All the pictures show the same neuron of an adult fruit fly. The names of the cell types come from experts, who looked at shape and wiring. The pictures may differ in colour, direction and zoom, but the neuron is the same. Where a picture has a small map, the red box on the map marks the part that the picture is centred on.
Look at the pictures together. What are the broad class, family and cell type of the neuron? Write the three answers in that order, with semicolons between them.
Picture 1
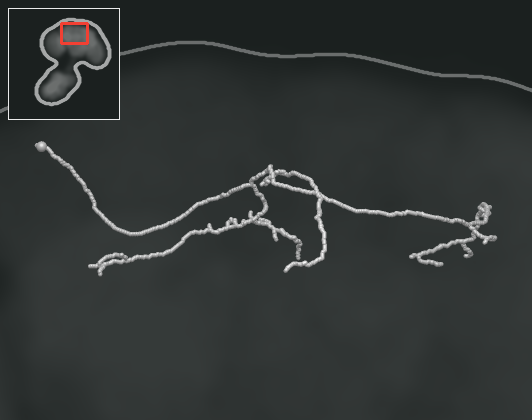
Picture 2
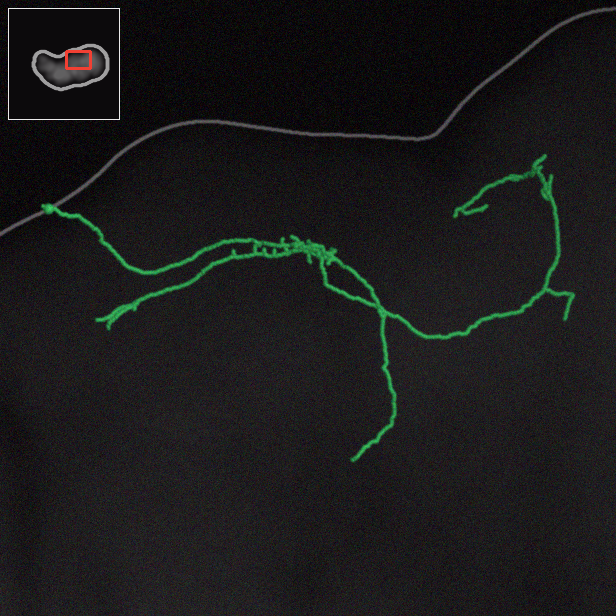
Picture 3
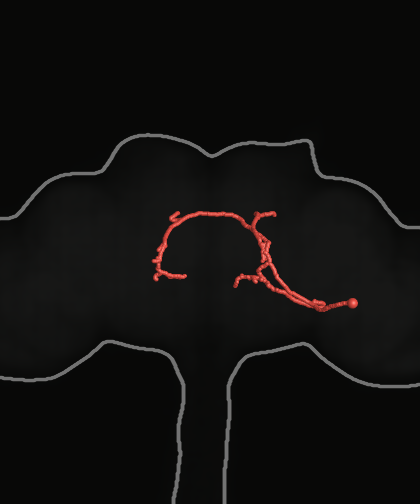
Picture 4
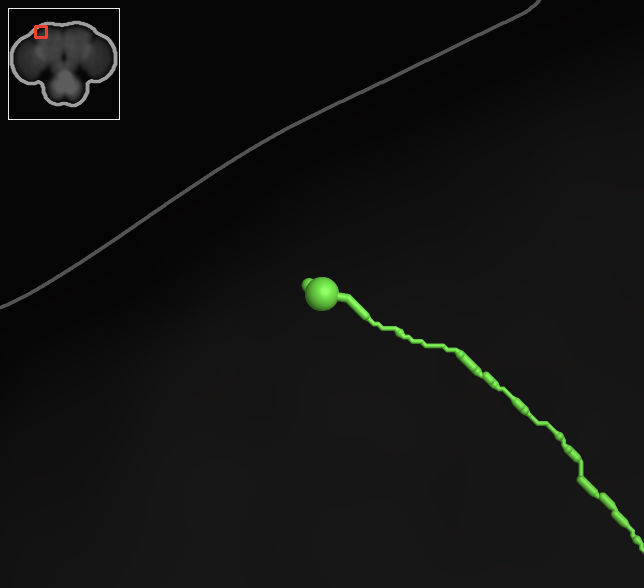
central-brain intrinsic neuron; hemilineage DL1_dorsal; ATL013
